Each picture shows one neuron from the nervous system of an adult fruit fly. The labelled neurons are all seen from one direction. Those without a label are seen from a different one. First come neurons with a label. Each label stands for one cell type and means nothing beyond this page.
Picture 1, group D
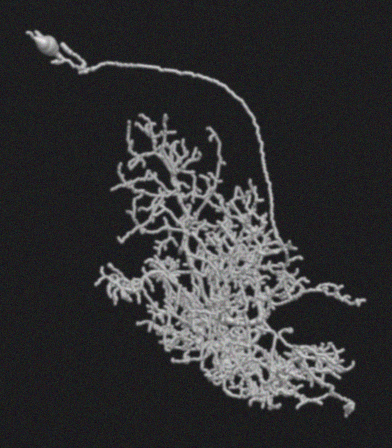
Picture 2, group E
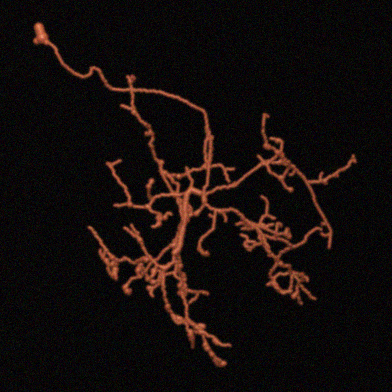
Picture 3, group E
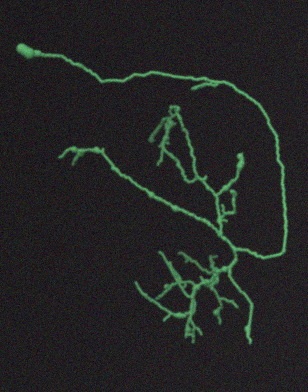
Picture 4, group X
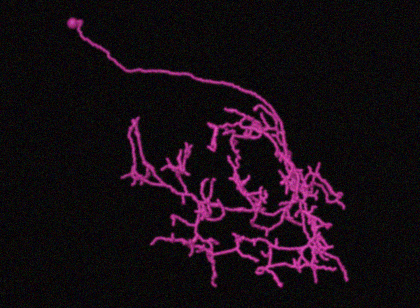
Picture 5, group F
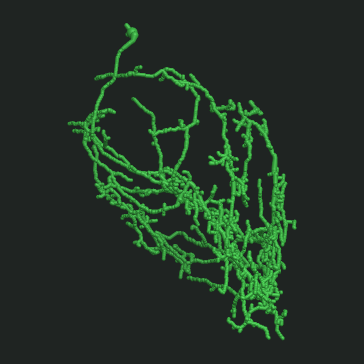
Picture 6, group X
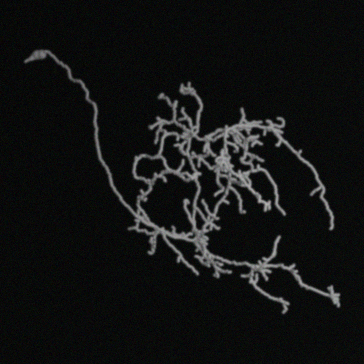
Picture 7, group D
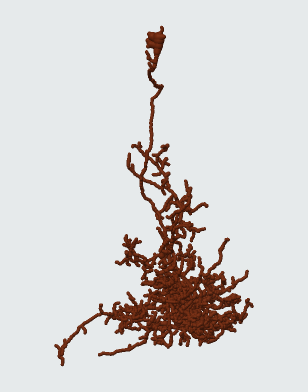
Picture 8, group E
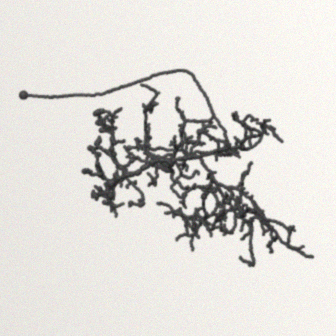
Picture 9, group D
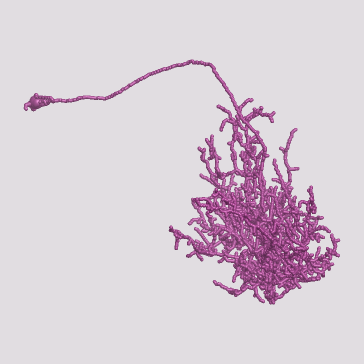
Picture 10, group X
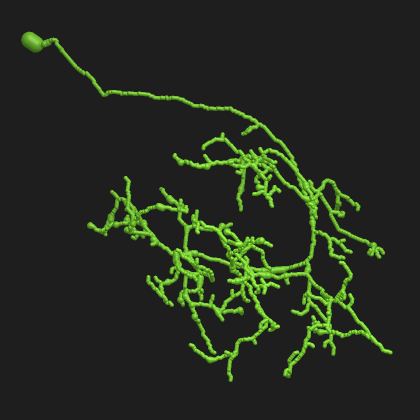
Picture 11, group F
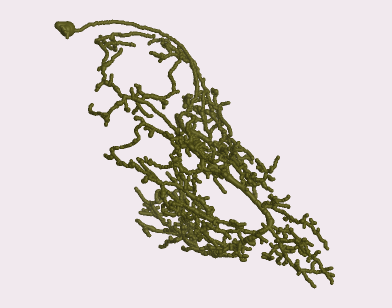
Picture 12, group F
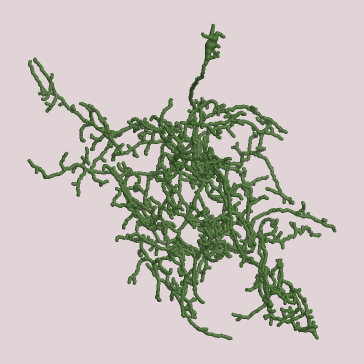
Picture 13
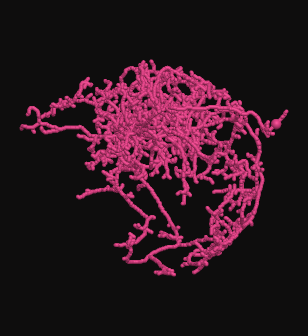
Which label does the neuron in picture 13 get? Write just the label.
group F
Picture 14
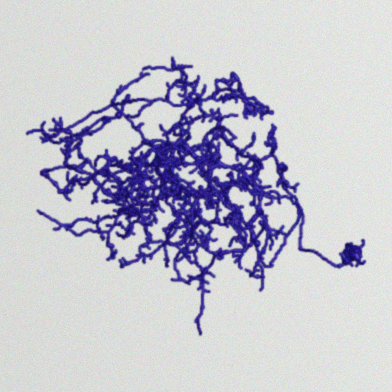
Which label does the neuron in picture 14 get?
group F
